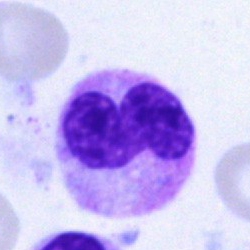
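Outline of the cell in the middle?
Round, smooth.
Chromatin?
Dark purple, clumped, small lighter patches.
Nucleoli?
None visible.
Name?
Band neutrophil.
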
